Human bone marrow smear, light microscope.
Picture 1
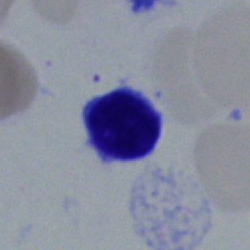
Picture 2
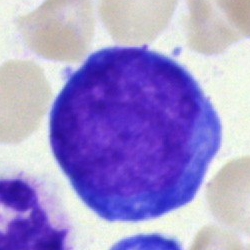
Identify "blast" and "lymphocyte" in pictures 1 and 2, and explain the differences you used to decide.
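First picture's the lymphocyte, second's the blast. The big difference is the chromatin: in the lymphocyte it's dark purple and densely condensed throughout, while in the blast it's fine and evenly spread, with no coarse clumps.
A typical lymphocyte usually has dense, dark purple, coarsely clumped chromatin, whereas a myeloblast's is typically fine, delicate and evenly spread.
The lymphocyte's nucleus is a single unlobed mass filling nearly the whole cell, with hardly any cytoplasm visible around it.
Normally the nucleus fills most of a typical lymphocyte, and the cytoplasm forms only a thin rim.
The blast has a thin rim of deep blue cytoplasm, widest at the lower right.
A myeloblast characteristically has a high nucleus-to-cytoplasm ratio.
The outlines differ a little too: the lymphocyte is roughly round with a few slightly angular edges and a small bump at the lower left, while the blast is roughly round with a smooth border. Neither shows any granules. In the blast's picture, a purple granular cell sits at the lower left corner.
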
